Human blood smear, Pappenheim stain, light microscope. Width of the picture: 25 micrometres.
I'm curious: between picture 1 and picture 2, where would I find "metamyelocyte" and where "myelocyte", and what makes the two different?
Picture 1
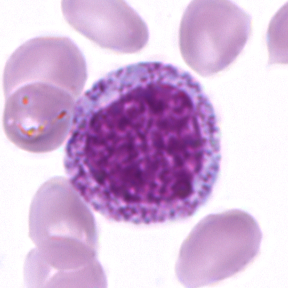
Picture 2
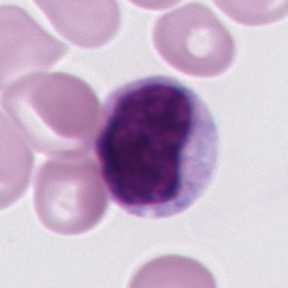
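In the first picture you're looking at a myelocyte; the second is a metamyelocyte. Start with the nucleus: in the metamyelocyte it has a shallow notch on its right side, facing the cytoplasm, while in the myelocyte it fills most of the cell and leaves a rim of cytoplasm on all sides.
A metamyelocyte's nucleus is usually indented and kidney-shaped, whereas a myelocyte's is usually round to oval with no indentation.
Now the cytoplasm: in the myelocyte it forms a narrow rim crowded with many small dark purple granules, and no clear vacuoles are seen in it. The metamyelocyte's cytoplasm is pale grey-blue, and most of it lies on the right side of the cell. Both cells have dark purple, coarsely clumped chromatin; in the myelocyte it gathers into strands with paler gaps between them. No nucleoli are visible in the metamyelocyte's nucleus. Their outlines are much alike, nearly round for the myelocyte and round and smooth for the metamyelocyte.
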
